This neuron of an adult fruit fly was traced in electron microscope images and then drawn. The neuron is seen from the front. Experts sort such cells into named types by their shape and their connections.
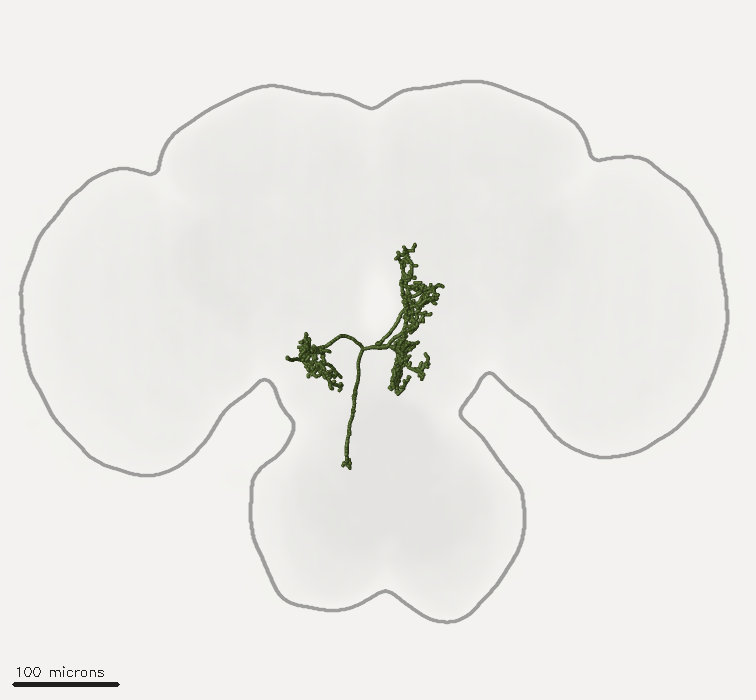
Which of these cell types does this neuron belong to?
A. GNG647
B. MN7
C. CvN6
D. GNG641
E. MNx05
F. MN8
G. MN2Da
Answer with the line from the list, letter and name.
C. CvN6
